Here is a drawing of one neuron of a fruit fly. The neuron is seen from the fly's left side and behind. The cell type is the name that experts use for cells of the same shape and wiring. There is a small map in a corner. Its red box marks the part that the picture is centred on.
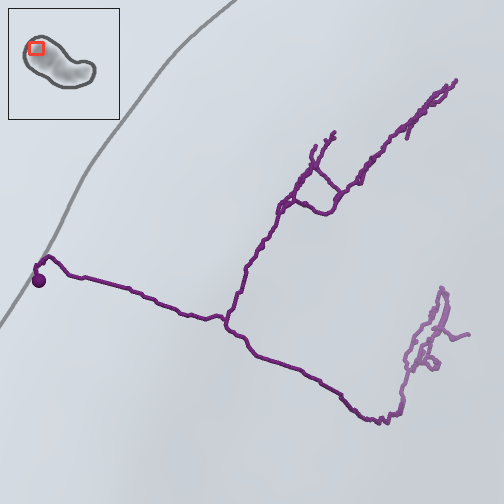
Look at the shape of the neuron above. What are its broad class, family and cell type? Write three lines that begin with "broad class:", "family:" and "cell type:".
broad class: optic-lobe intrinsic neuron
family: Tm
cell type: Tm33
